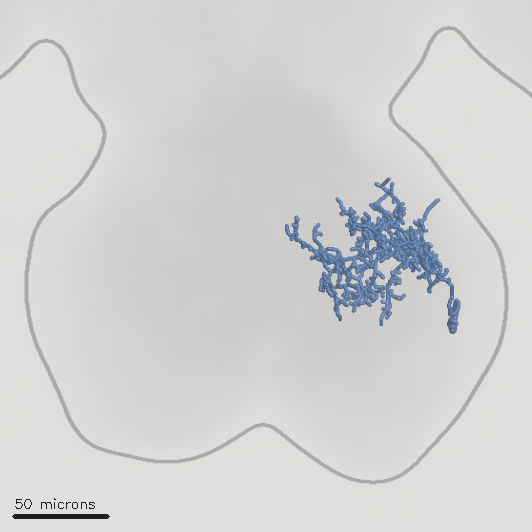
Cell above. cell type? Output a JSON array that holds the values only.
["MNhl01"]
